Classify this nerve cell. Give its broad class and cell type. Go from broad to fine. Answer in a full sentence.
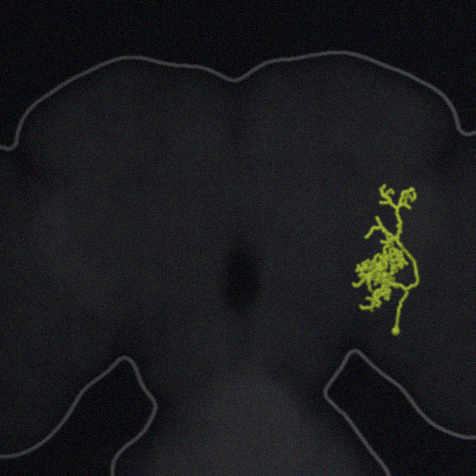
A central-brain intrinsic neuron, type CB3499.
